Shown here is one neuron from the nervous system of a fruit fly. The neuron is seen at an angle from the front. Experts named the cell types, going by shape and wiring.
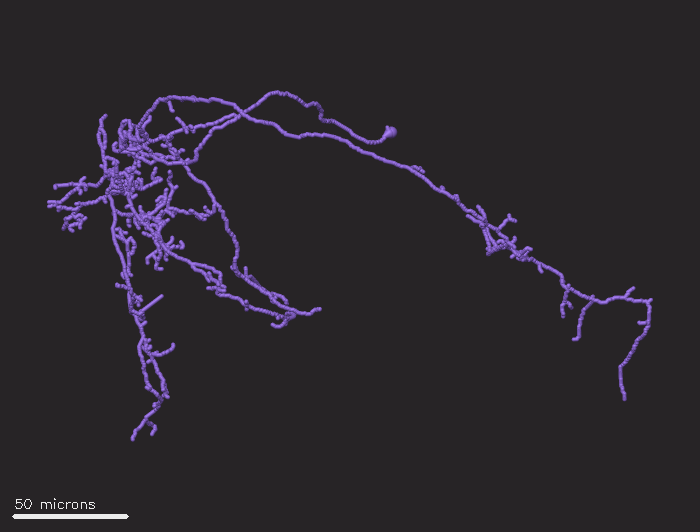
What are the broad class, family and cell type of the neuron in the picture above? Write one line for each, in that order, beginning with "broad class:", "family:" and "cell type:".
broad class: central-brain intrinsic neuron
family: hemilineage DM4_dorsal
cell type: pC1_2b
